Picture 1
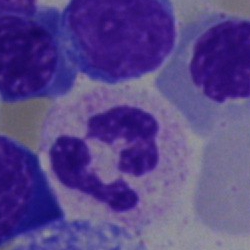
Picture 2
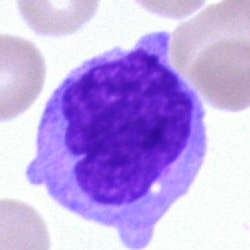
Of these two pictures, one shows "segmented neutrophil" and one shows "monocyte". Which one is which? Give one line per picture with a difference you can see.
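In picture 1 we see a segmented neutrophil: The cytoplasm is abundant and pale pinkish-grey.
In picture 2 we see a monocyte: The nucleus fills most of the cell, leaving a rim of cytoplasm that is widest below it.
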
